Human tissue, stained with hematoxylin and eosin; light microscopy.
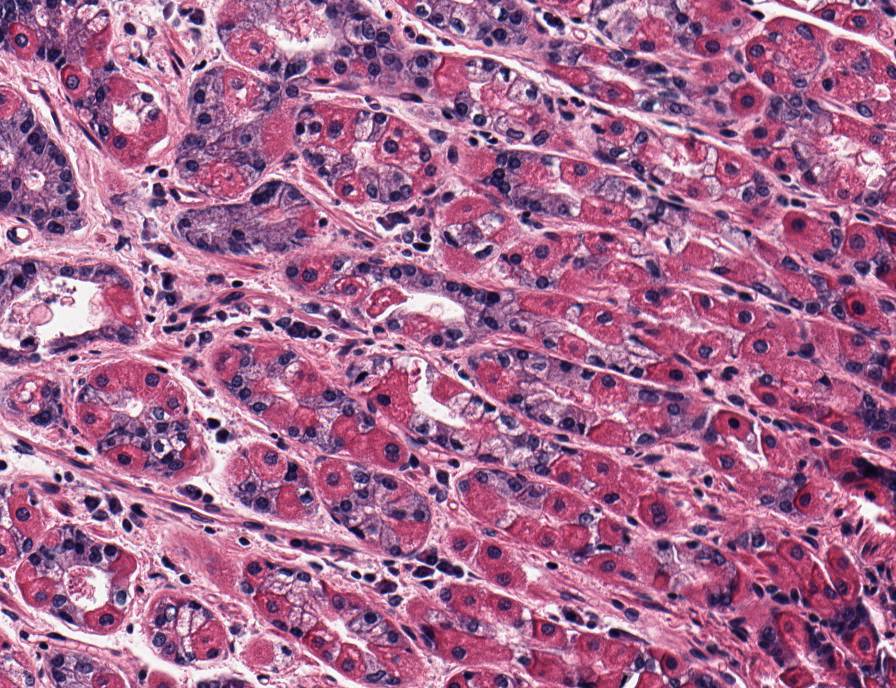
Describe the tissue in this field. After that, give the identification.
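Numerous parietal cells throughout the glands: bright pink cytoplasm, single round central nucleus. Chief cells with purple-blue granular cytoplasm clustered between the parietal cells. Stroma between glands scant, thin pink strands with small dark elongated nuclei. No fat cells in field. Tissue: stomach.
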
